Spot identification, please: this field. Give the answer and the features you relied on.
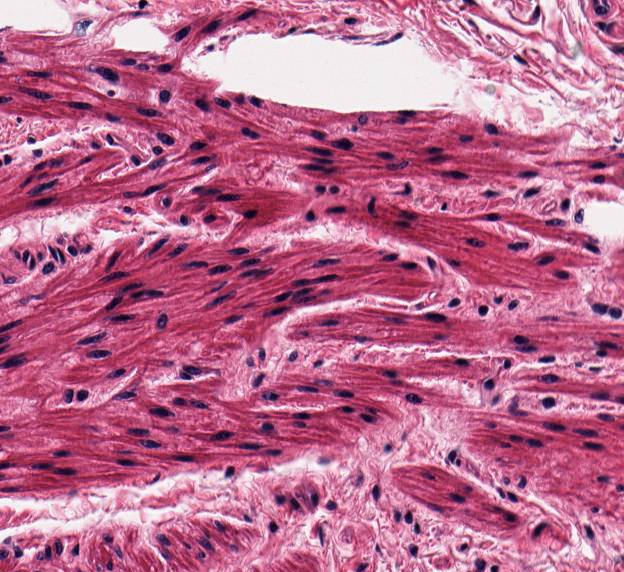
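That's smooth muscle. What gives it away is the cells: spindle cells in bundles running mostly left to right, a few slanting, each with an elongated, blunt-ended, cigar-shaped nucleus.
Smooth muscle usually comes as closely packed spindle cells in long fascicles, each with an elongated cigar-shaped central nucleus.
Nuclei are dark and evenly stained, none large or irregular; no epithelium anywhere.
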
